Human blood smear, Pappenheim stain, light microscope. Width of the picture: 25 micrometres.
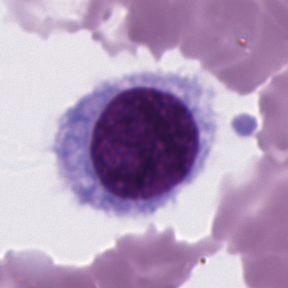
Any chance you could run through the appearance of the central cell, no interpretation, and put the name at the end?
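The cell measures about 15 by 12 micrometres, and its edge is fuzzy and frayed rather than sharp and smooth. Its nucleus is round in outline, about 10 micrometres across, and fills about 50% of the cell's area. Sitting off-centre toward the right, the nucleus leaves a wider band of cytoplasm on the left. Dense, dark purple chromatin runs throughout the nucleus, and no nucleoli can be seen. Name of the cell: hairy cell.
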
